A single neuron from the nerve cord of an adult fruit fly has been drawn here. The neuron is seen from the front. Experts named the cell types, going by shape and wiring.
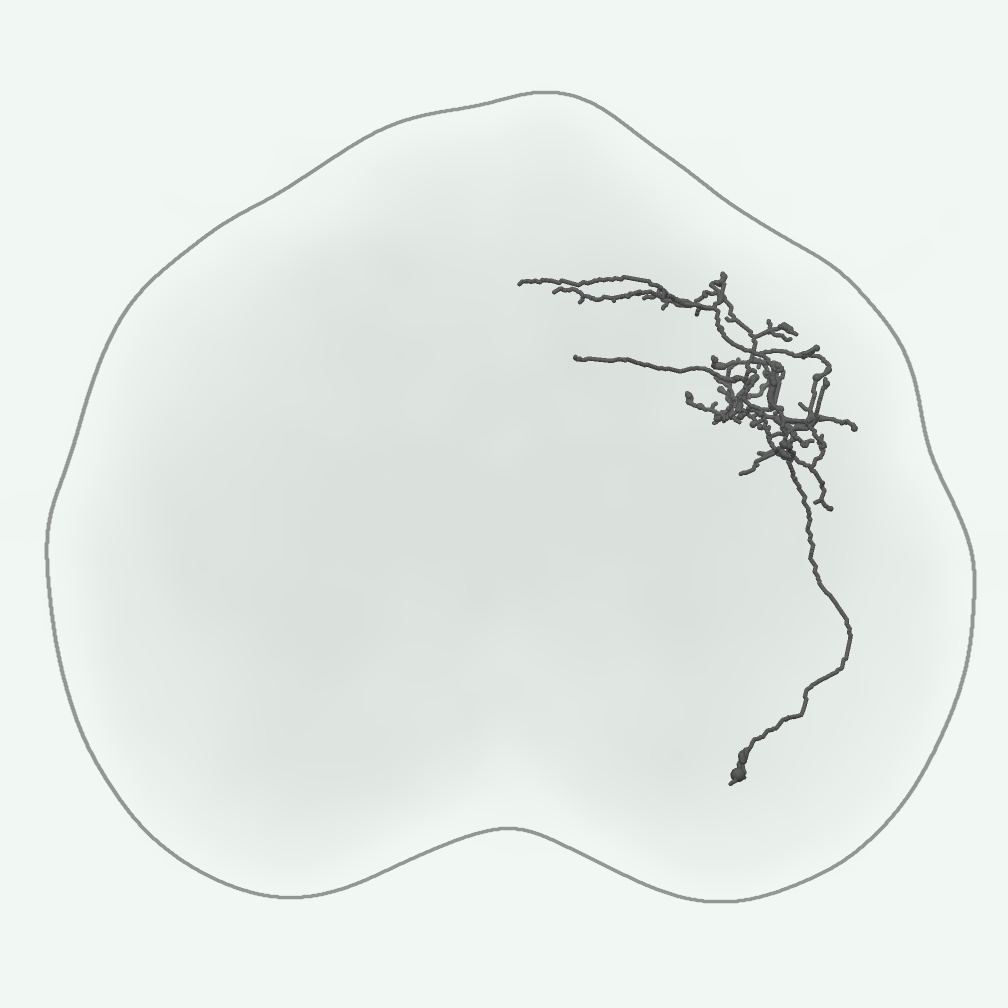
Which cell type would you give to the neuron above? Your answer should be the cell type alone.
IN16B099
